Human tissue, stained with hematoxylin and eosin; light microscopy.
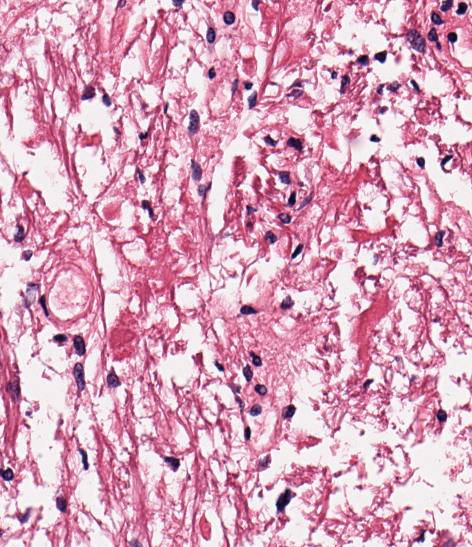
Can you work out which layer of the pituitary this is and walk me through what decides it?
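The section shows neurohypophysis. A loose, fibrillary, pale-pink meshwork fills the field without organised units, epithelium or glands.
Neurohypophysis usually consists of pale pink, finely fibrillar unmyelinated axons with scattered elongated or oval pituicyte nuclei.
Small, dark, round to oval nuclei are scattered sparsely throughout, and no fat cells are seen.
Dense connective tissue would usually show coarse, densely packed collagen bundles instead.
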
